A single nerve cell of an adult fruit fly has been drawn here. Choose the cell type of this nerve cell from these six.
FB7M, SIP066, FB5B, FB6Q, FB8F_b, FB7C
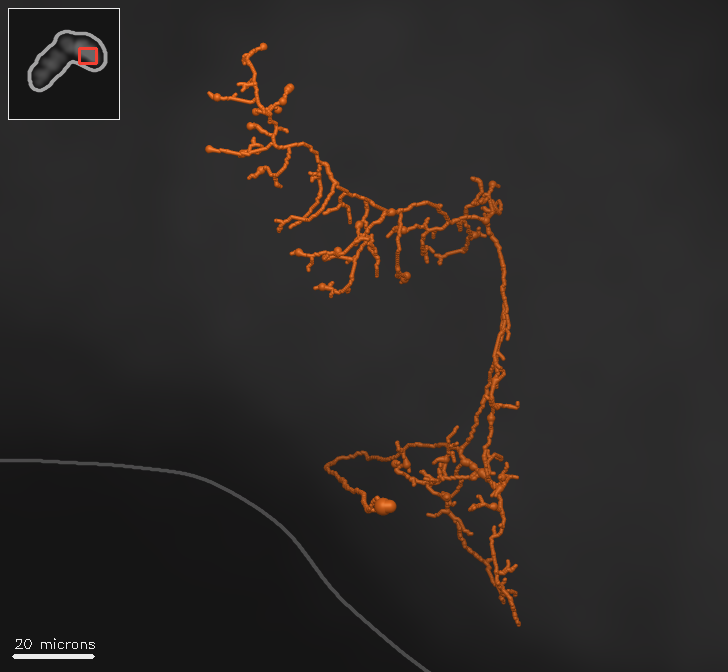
FB7M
